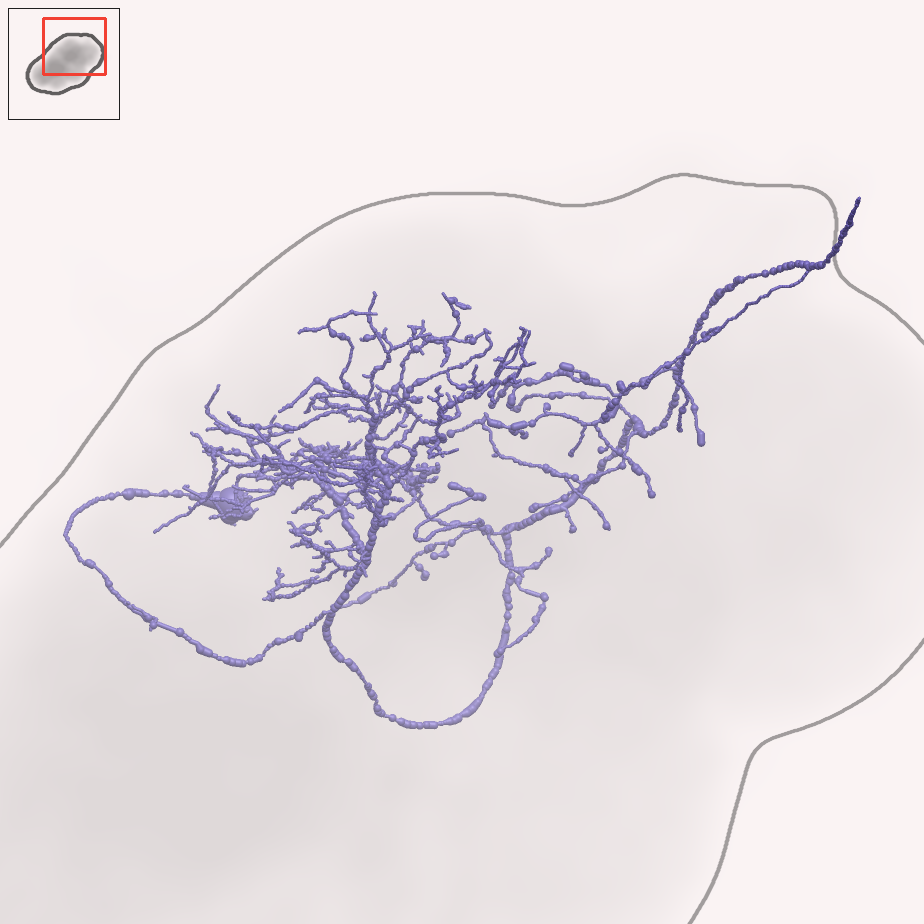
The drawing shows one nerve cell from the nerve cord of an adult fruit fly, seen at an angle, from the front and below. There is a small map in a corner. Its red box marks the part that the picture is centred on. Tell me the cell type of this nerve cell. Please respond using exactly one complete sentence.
Under cell type classification, the nerve cell is AN19B024.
